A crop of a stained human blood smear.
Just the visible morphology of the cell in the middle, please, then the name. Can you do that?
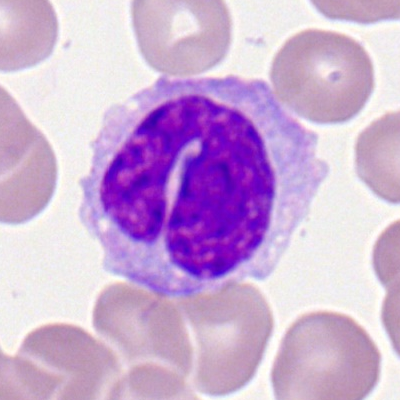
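Nucleus deeply folded; a narrow pale slit runs through its middle. Chromatin clumped into darker and lighter purple patches. Cytoplasm pale greyish lilac-blue, forming a rim around the nucleus on every side. Cell: monocyte.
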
